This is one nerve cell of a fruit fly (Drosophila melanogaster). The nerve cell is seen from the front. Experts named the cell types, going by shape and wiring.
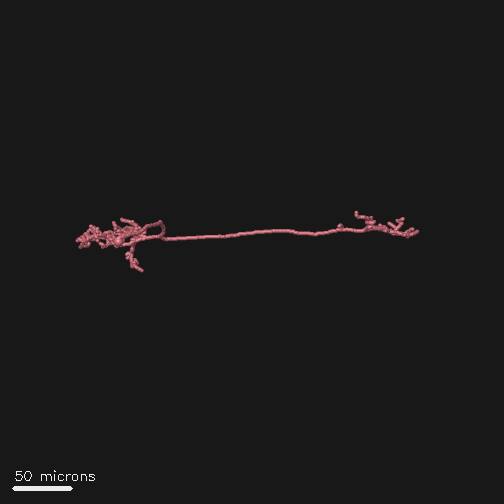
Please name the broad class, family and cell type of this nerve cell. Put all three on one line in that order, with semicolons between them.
central-brain intrinsic neuron; hemilineage VLPa2; CB1428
